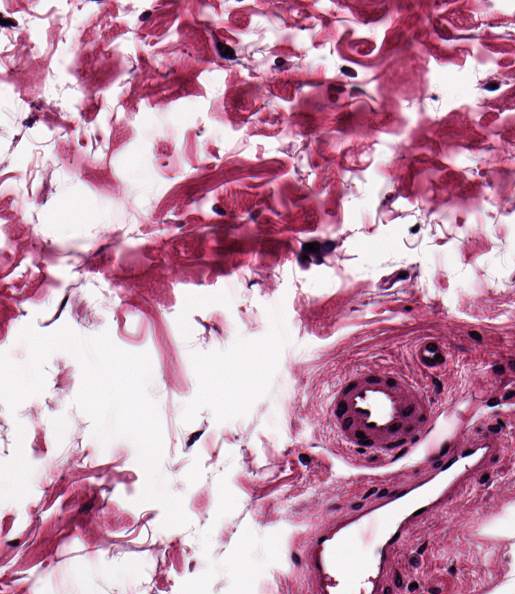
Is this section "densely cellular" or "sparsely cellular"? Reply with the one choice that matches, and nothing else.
Sparsely cellular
